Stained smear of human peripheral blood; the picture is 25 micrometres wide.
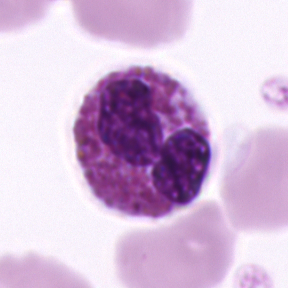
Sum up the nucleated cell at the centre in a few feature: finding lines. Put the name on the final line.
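Nucleus: two lobes
Larger lobe: toward the upper left of the cell
Granules: coarse, reddish-purple, packed in the cytoplasm
Distribution: granules fill the cytoplasm all around the nucleus
Size: about 13 micrometres across
Name: eosinophil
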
